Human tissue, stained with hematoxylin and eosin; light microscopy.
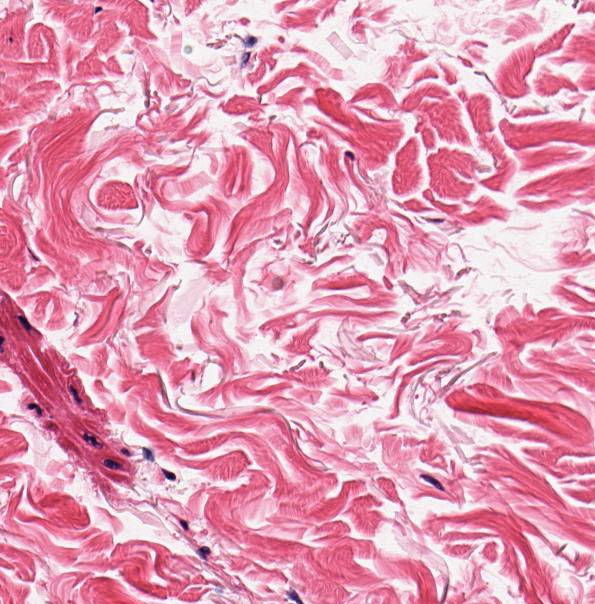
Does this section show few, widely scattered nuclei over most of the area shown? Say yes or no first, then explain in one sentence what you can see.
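Yes. Nuclei are sparse and scattered thinly among the collagen bundles.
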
